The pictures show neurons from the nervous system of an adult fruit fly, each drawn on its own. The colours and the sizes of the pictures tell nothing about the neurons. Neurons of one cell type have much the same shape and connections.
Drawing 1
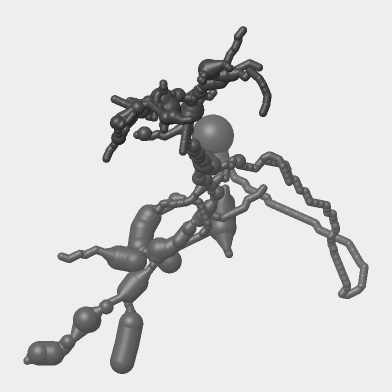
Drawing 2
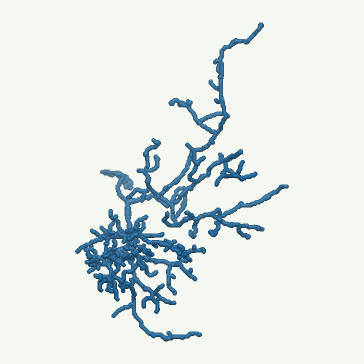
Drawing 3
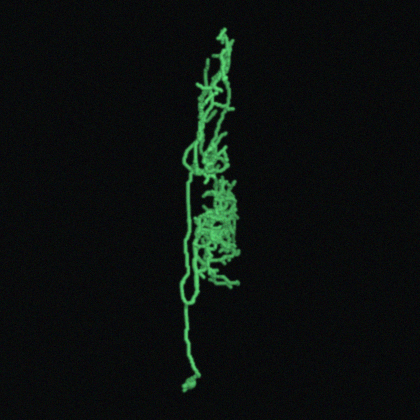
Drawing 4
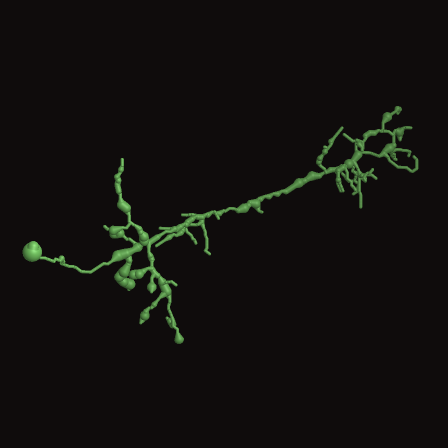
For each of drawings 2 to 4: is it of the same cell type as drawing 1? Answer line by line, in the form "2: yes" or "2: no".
2: no
3: no
4: yes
